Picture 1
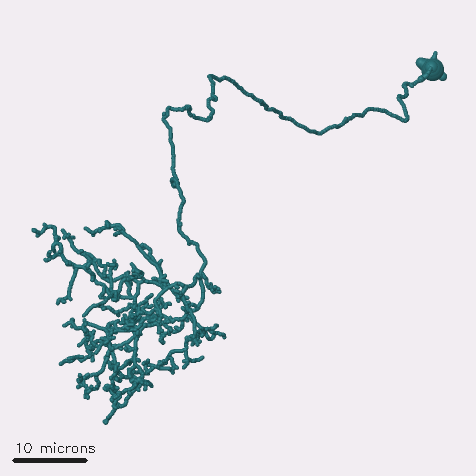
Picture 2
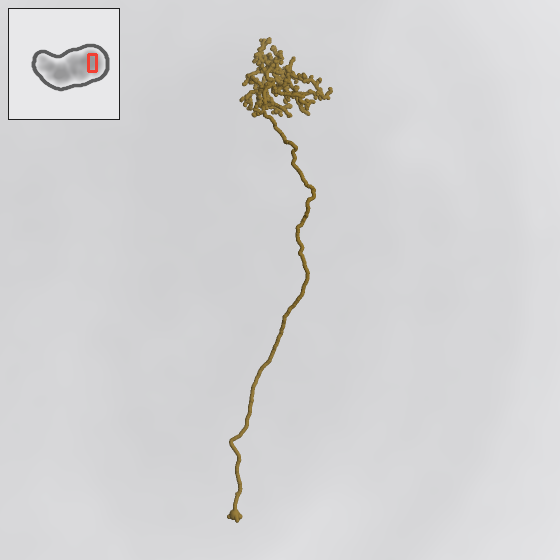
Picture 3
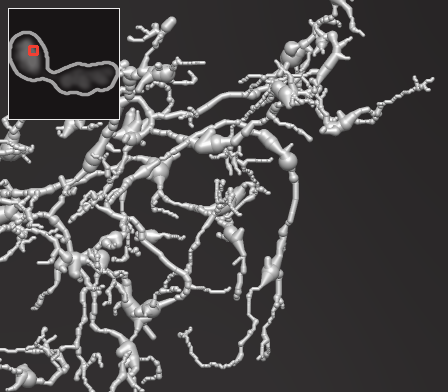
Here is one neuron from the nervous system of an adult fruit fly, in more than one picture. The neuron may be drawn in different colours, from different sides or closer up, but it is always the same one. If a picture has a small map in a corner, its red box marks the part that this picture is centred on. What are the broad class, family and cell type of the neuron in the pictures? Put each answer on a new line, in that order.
optic-lobe intrinsic neuron
Li
Li22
